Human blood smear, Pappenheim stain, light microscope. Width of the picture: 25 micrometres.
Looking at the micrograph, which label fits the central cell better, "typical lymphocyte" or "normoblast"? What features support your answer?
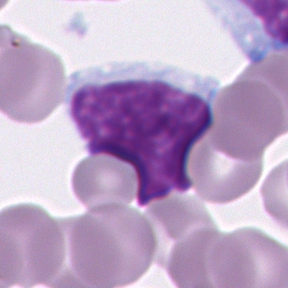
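Typical lymphocyte. Cytoplasm pale blue, a narrow band mostly along the upper edge.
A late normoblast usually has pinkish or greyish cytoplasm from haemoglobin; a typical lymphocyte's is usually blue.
Nucleus single, unlobed, filling most of the cell; chromatin dark purple, mottled with lighter patches.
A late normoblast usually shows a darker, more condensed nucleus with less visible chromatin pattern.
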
